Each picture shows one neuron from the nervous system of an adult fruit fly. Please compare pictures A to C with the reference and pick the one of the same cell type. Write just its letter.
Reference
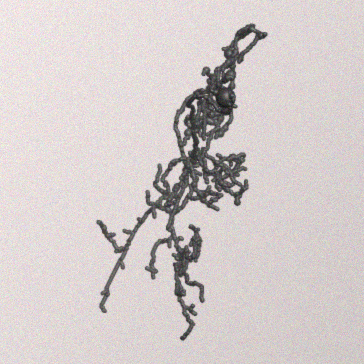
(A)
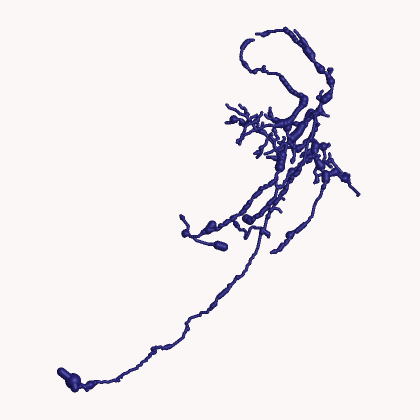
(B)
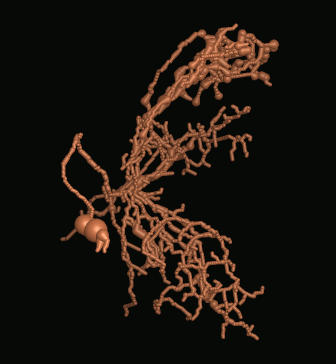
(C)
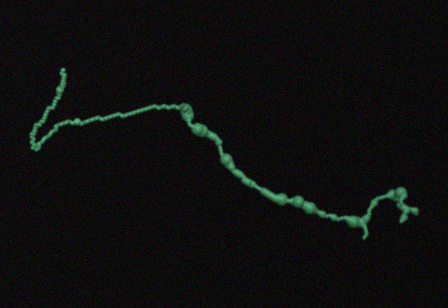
B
